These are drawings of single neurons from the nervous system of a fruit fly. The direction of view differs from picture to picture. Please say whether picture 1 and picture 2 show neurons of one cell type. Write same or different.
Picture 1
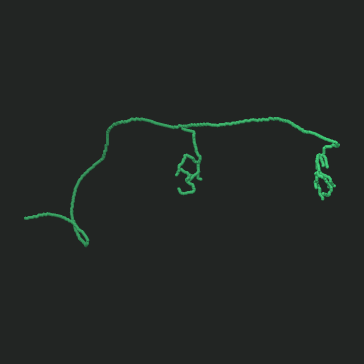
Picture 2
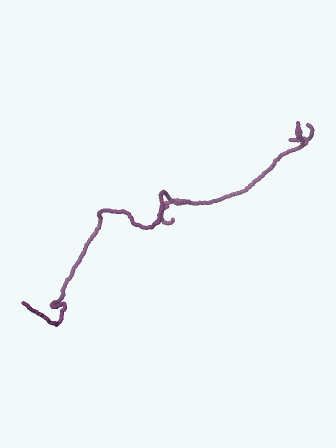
different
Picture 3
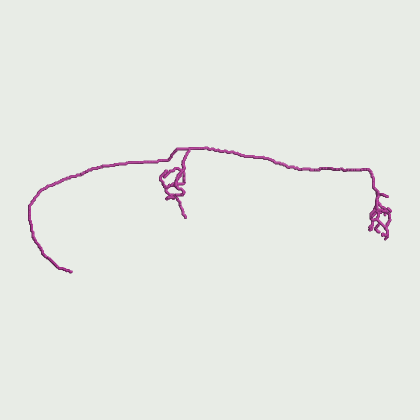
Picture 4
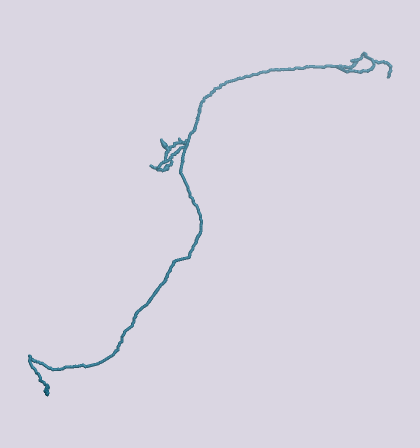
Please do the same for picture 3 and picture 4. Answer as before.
different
